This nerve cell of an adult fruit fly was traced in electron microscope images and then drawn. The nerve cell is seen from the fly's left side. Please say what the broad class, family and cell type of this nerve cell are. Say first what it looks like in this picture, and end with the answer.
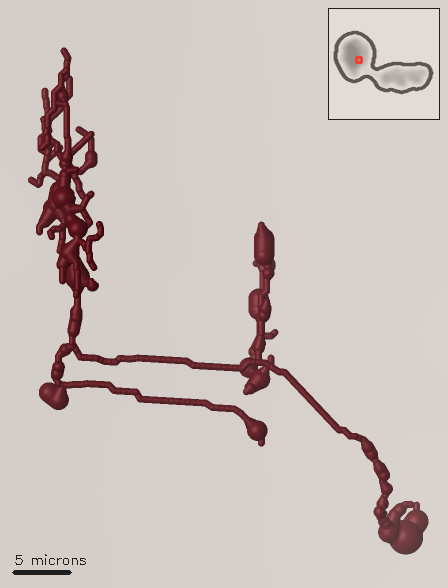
The cell body can be seen at the lower right of the picture. By the scale bar it is about 45 microns tall in this view. This is an optic-lobe intrinsic neuron. Its family is T. It is of cell type T5d.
